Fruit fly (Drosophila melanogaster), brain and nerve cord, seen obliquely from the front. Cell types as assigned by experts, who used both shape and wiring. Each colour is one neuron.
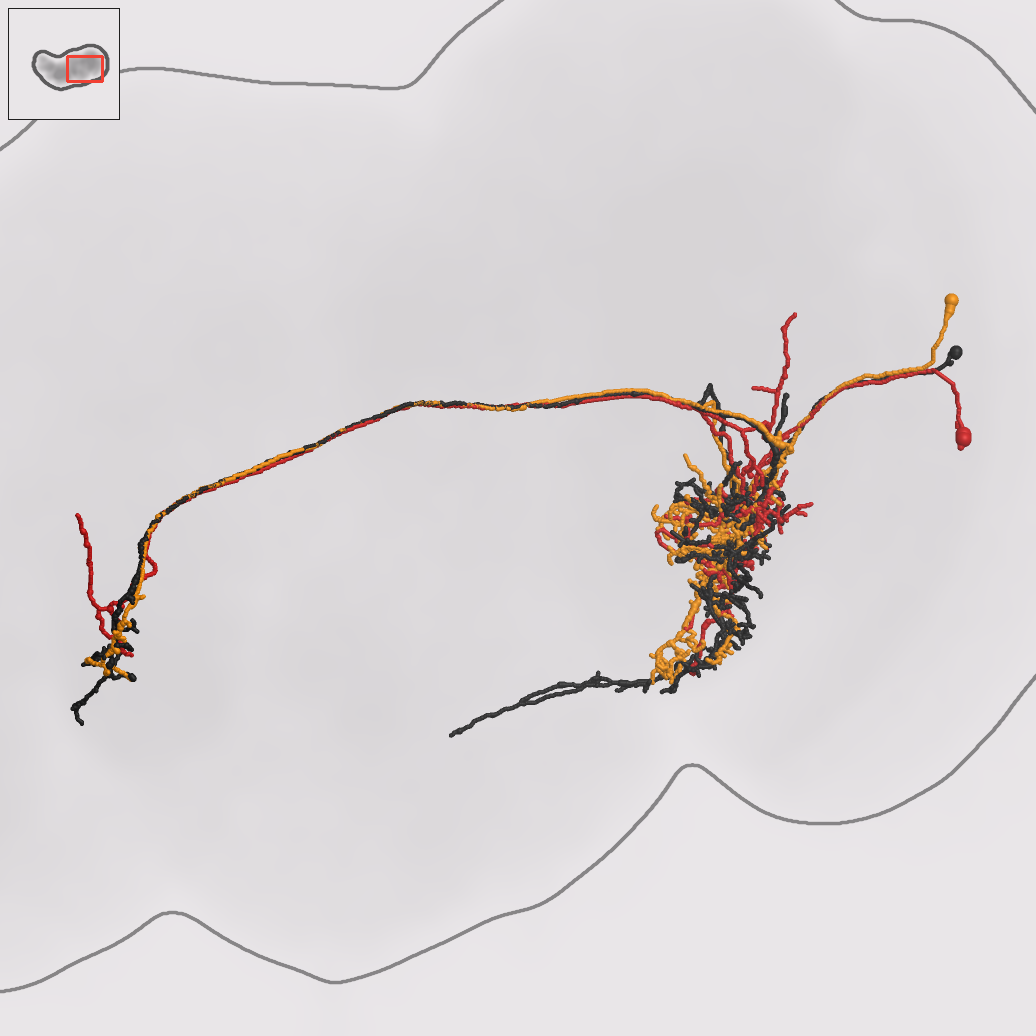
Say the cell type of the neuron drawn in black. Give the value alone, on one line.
CB2144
